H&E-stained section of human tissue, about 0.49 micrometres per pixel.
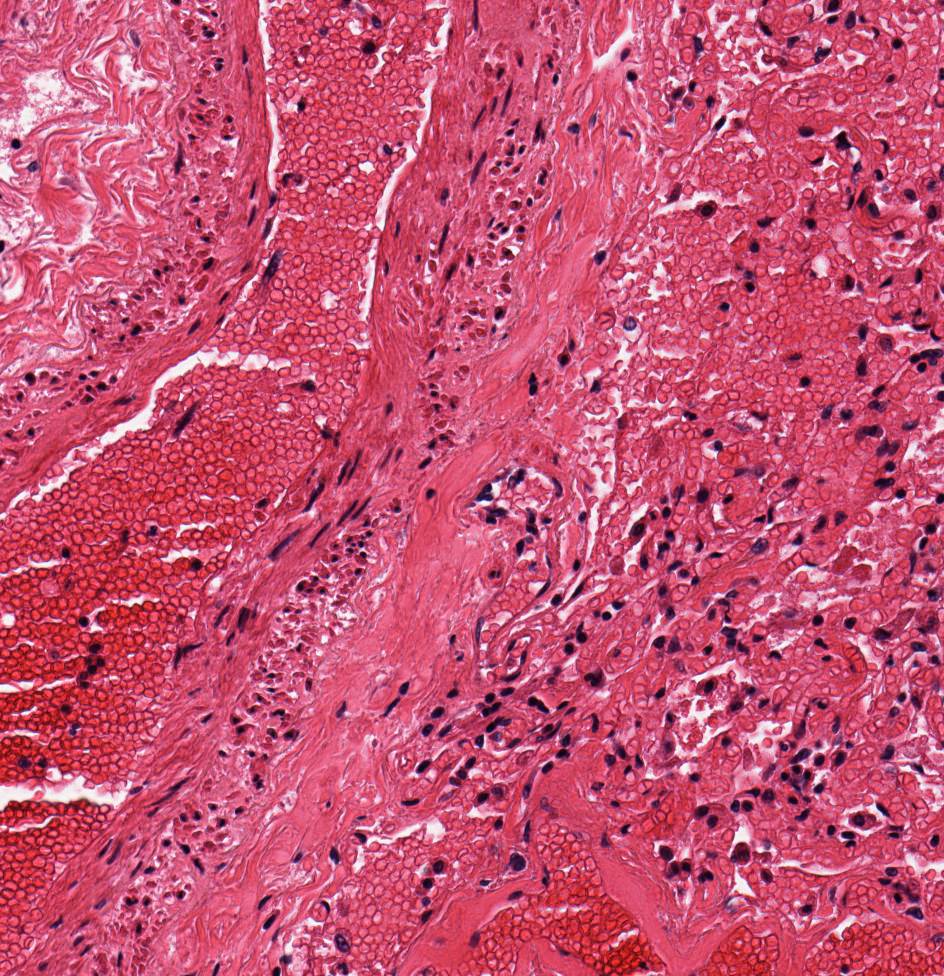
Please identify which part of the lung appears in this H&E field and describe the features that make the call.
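The field shows blood in a vessel or clot. It consists mostly of densely packed red blood cells, with the largest solid pools of erythrocytes in the left half.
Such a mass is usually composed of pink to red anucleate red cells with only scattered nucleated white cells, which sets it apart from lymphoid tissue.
Bands of pink fibrous tissue run diagonally from the lower left toward the upper right, dividing the blood into compartments. No epithelium or glands are present.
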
